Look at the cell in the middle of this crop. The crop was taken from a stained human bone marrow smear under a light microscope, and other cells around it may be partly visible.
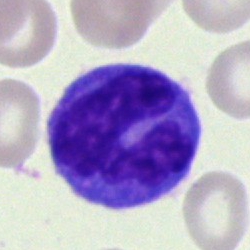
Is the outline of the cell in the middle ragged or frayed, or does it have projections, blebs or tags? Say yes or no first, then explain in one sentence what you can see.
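No. The cell has a round, smooth outline.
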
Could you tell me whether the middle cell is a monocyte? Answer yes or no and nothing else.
yes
